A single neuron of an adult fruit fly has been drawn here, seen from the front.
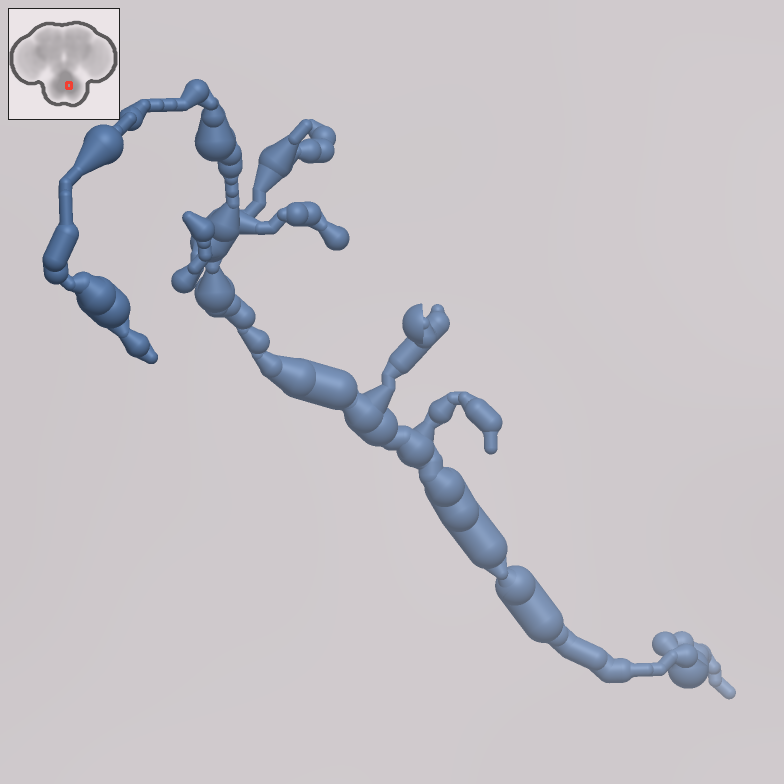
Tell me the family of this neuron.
class mechanosensory tactile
